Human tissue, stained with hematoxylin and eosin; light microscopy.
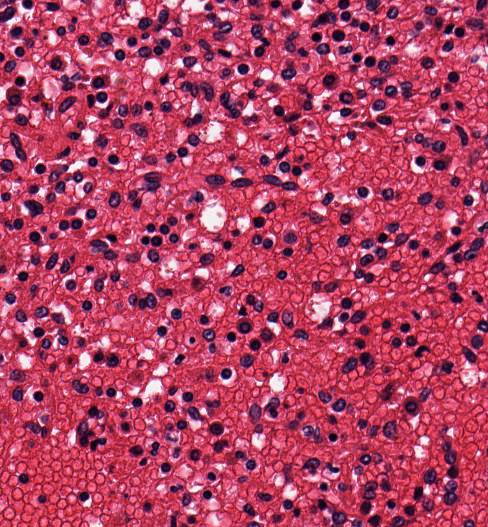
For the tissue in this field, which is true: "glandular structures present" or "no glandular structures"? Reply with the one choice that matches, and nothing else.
No glandular structures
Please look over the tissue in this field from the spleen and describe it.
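Closely set erythrocytes pack the whole field, forming a background of small round pink-red outlines. Scattered among them are nucleated cells, and most of these have small, round, dark, dense nuclei. Notice that many of those round dark nuclei sit inside a pale or clear rim rather than pink cytoplasm. A minority of nuclei are elongated or oval, dotted in among the round ones.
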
